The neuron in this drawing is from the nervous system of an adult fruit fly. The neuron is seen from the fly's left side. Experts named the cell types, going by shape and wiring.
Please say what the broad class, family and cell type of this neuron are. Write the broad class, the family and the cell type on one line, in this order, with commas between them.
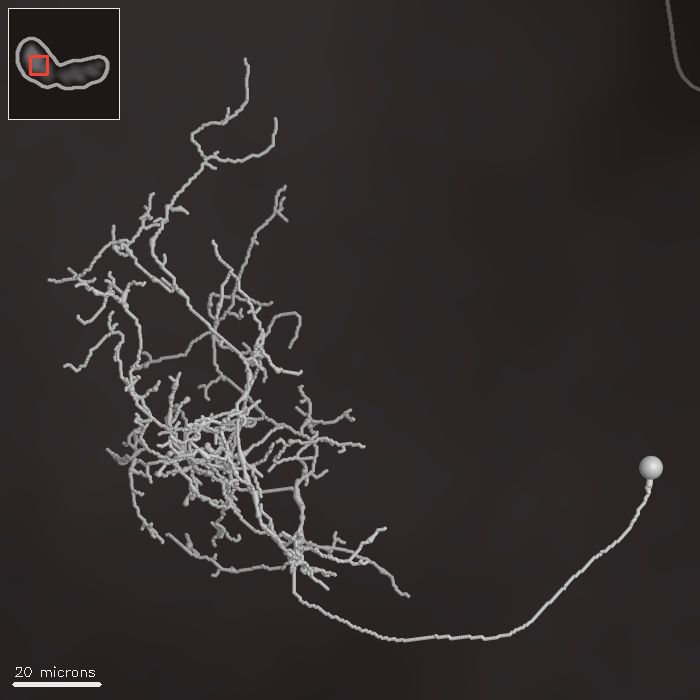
central-brain intrinsic neuron, hemilineage LB0, SAD101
